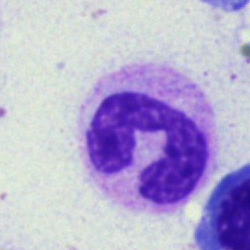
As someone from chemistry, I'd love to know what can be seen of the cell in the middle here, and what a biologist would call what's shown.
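Looking at the nucleus first, it is a single curved band, bent into a horseshoe whose open side faces the lower left. The chromatin looks dark purple and coarsely clumped. In the cytoplasm I can make out fine pinkish-lilac granules. So this is a band neutrophil.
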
